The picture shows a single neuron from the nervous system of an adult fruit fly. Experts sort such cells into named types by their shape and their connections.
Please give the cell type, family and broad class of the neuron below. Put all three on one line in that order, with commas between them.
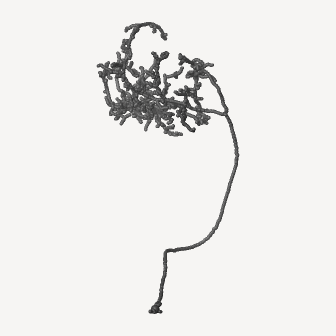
IN01A030, hemilineage 01A, nerve-cord intrinsic neuron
